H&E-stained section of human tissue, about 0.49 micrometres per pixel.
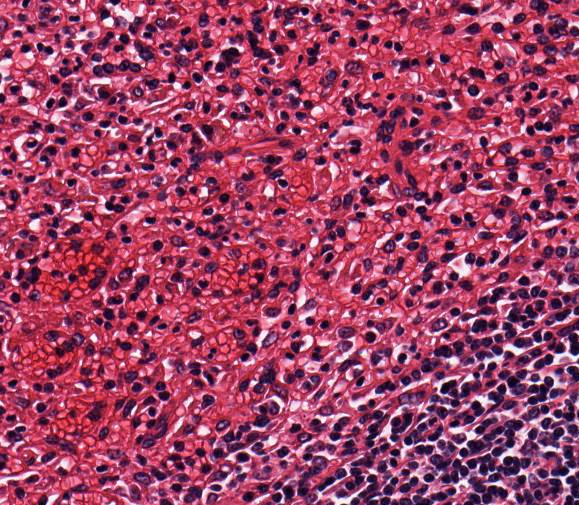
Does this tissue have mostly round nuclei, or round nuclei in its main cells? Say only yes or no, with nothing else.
Yes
